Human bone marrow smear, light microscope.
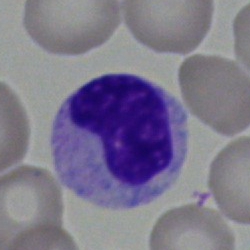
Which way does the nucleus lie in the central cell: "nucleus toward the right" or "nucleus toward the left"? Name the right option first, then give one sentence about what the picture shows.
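Nucleus toward the right. The nucleus lies toward the upper right of the cell.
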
